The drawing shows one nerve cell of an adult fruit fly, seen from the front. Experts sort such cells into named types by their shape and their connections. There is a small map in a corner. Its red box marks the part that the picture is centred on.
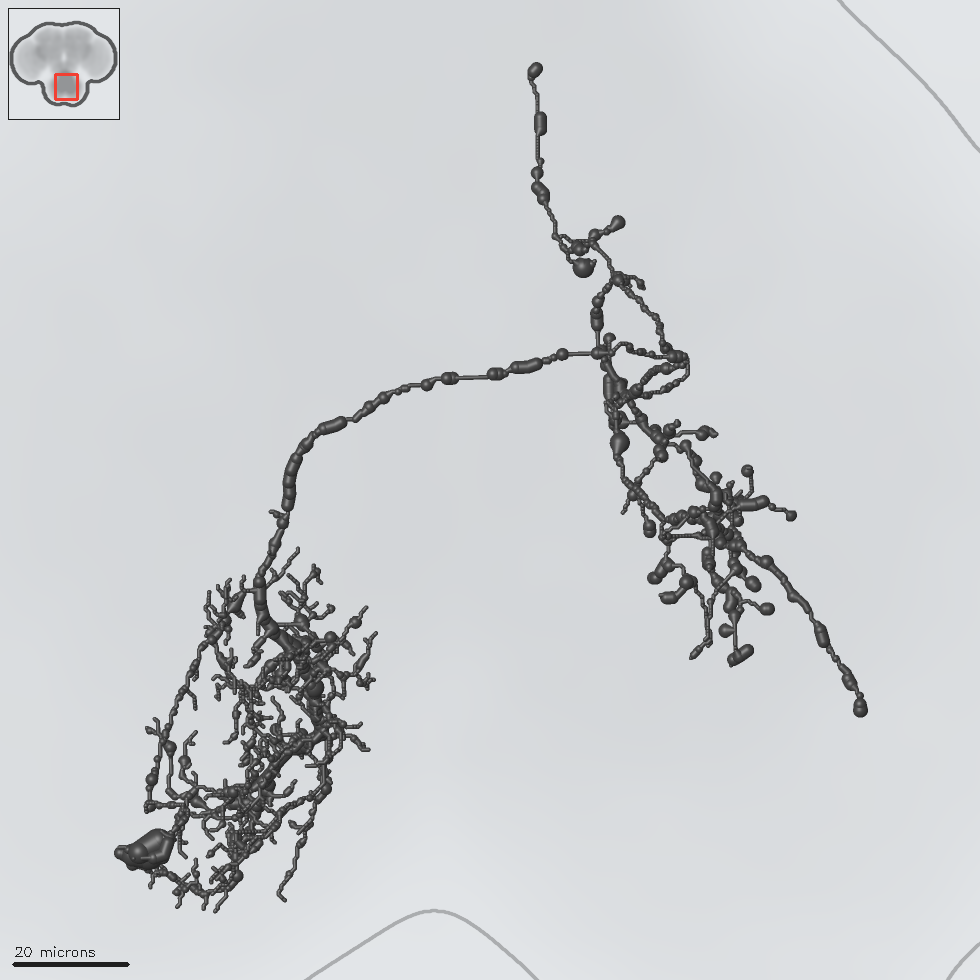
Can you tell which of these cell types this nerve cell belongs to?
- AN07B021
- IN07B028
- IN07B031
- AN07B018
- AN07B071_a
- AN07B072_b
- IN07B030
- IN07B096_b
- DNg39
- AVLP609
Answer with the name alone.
IN07B028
